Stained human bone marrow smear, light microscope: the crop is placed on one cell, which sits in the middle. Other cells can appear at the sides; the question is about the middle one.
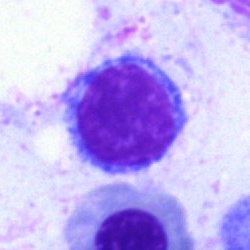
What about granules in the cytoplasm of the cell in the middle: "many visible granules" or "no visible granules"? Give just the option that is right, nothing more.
No visible granules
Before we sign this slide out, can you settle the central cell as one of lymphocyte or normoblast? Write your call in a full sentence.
The cell at the heart of this crop is a lymphocyte.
